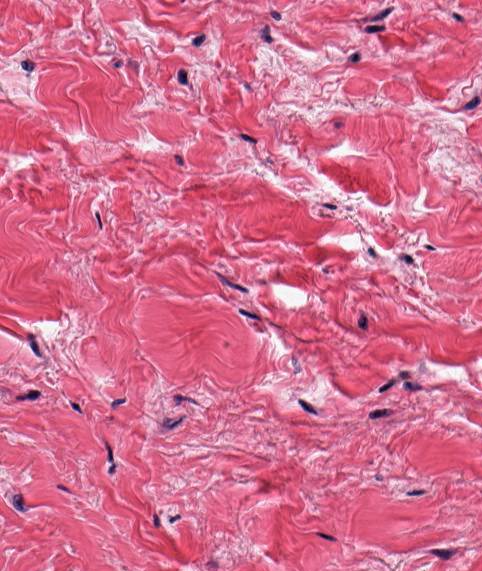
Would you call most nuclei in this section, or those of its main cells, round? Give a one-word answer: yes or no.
No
